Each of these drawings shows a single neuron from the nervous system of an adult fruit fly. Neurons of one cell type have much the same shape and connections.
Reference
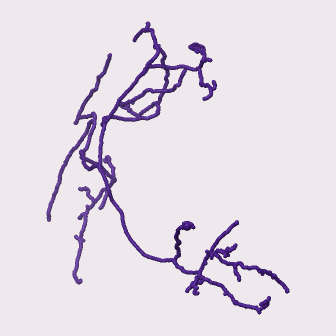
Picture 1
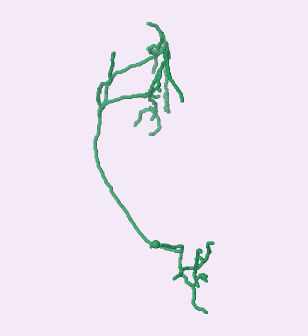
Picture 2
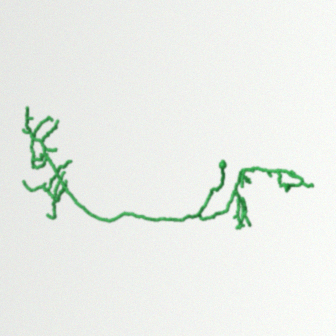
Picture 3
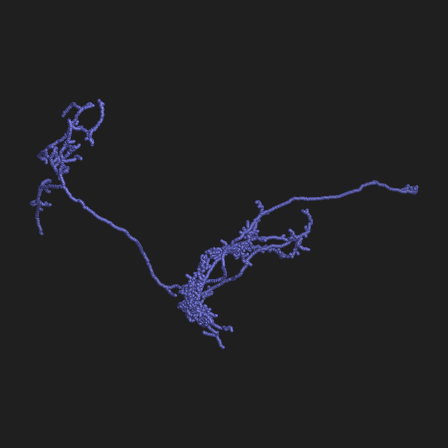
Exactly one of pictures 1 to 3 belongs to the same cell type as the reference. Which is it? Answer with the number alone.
1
